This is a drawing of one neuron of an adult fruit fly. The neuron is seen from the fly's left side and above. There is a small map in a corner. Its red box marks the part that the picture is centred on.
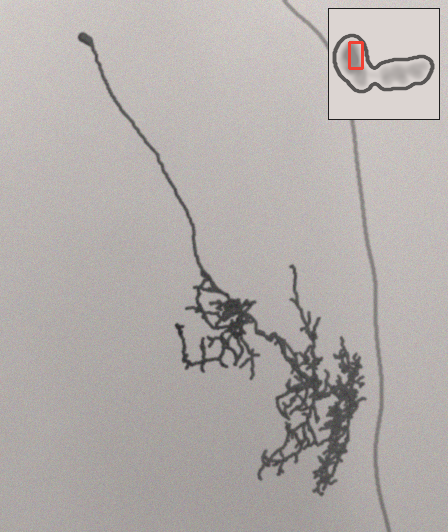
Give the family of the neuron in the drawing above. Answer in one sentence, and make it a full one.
The neuron is assigned to family LPLC.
